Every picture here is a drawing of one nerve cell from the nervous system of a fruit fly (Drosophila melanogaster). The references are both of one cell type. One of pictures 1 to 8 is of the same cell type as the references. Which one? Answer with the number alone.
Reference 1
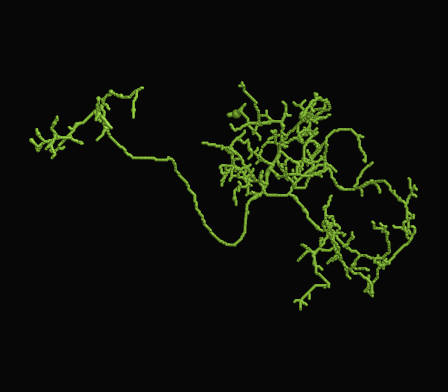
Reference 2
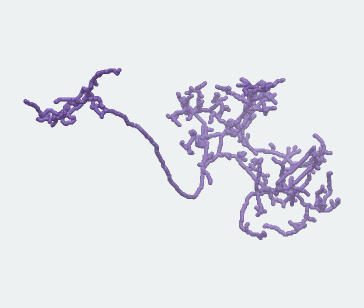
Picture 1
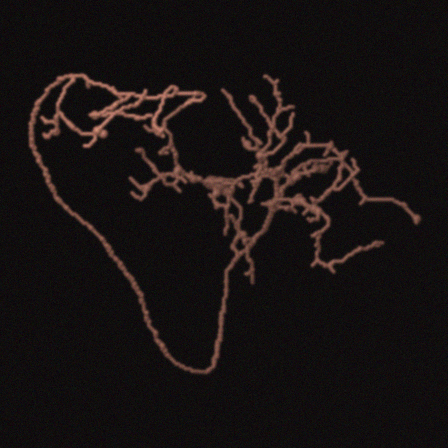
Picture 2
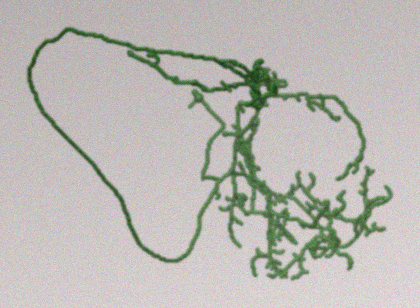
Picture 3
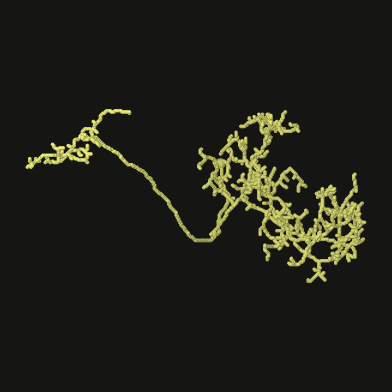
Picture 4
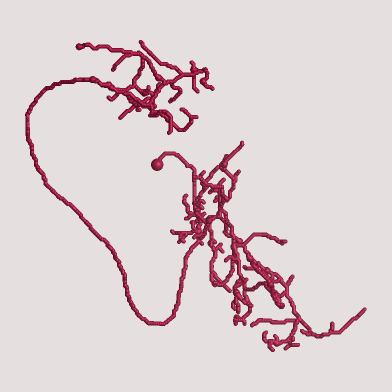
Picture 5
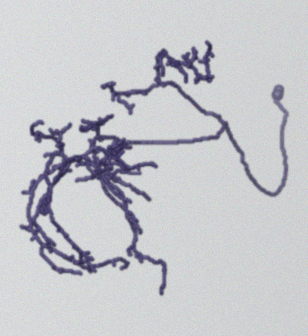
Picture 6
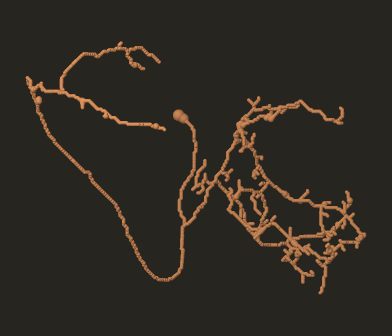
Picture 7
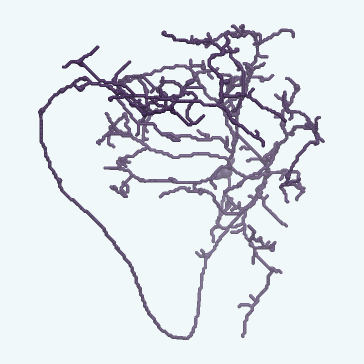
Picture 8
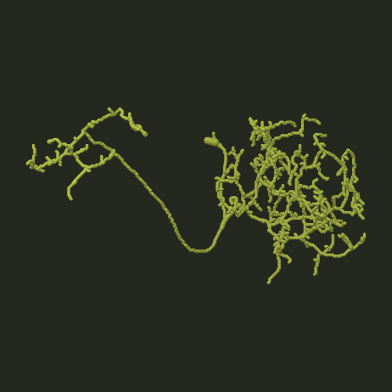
3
